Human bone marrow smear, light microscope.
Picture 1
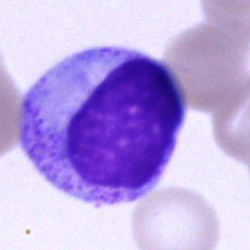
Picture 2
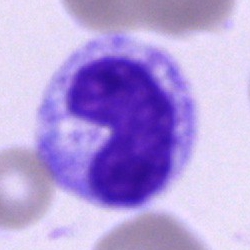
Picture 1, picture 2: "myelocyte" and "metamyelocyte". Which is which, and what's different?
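Picture 1 shows a myelocyte, and picture 2 a metamyelocyte. Nucleus: in picture 2 it is kidney-shaped, with a deep notch facing left.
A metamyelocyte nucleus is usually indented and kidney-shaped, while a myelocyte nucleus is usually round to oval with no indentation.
In picture 1, several small pale spots are visible within the nucleus. Chromatin: in picture 2 it is dark purple and dense.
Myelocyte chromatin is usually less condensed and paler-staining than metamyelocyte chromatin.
Cytoplasm: in picture 1 it is blue, forming a broad crescent on the left side of the nucleus, with a paler, granule-poor zone against the nucleus at the upper left. In picture 2, a moderate rim of pale lilac cytoplasm surrounds the nucleus. Granules: picture 1 has fine purple granules scattered through the cytoplasm, densest along the left and lower edge, while picture 2 has fine purplish granules.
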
